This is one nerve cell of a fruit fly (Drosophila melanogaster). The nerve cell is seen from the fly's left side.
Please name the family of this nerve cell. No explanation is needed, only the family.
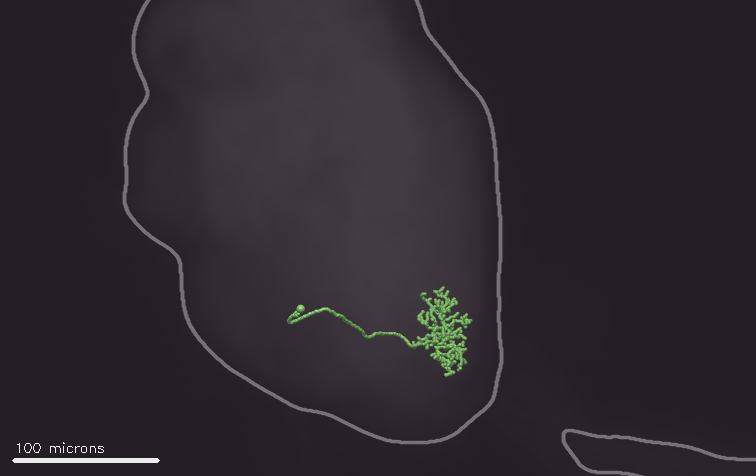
Cm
